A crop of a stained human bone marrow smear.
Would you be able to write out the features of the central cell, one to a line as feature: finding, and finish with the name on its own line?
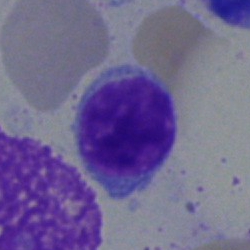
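Shape: oval, narrowing slightly toward the lower end
Chromatin: dark purple, dense, with a few small paler patches
Cytoplasm: narrow blue rim around the nucleus, widest at the bottom
Name: lymphocyte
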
